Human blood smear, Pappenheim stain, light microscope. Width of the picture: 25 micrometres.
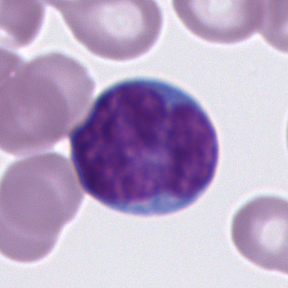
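Myeloblast, the central cell in a stained smear of peripheral blood. The cell measures about 13 micrometres across, and its nucleus fills about 80% of the cell's area. No distinct nucleolus can be seen. The scant cytoplasm is widest as a crescent along the bottom of the cell and shows no visible granules. Red cells touch its left side.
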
